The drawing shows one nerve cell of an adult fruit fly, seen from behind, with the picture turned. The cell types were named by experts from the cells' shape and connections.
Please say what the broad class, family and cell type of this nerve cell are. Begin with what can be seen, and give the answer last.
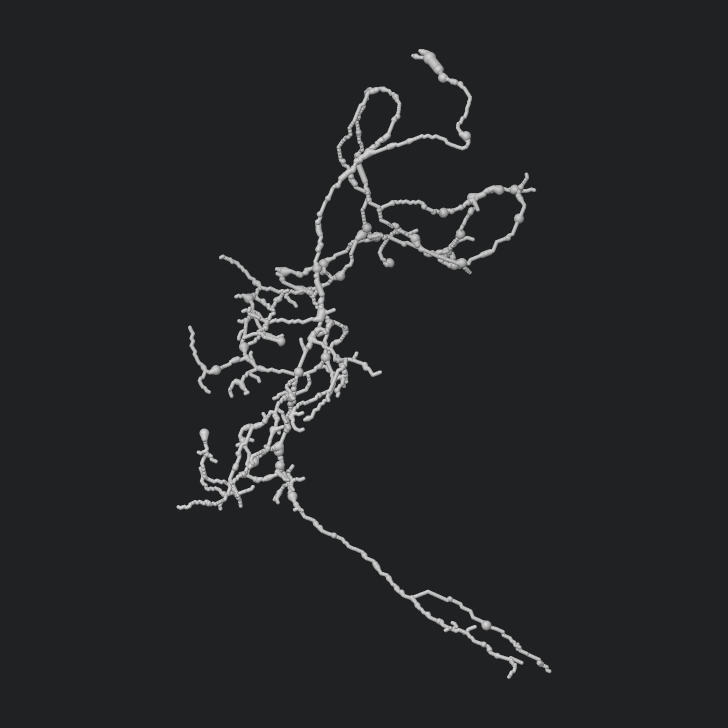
The cell body is at the top of the picture. Dozens of branch ends can be seen. This is a central-brain intrinsic neuron. Its family is hemilineage LHd2. The cell type is SLP312.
